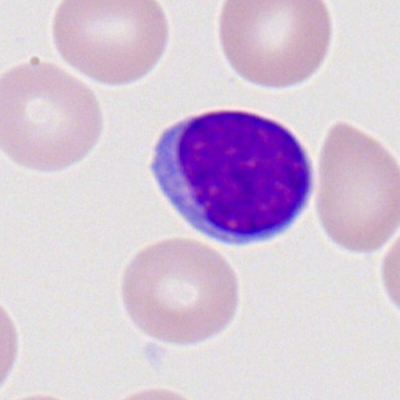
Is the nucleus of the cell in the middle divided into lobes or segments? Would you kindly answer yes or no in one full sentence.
No, what the nucleus forms is a single compact round, oval or kidney-shaped mass.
